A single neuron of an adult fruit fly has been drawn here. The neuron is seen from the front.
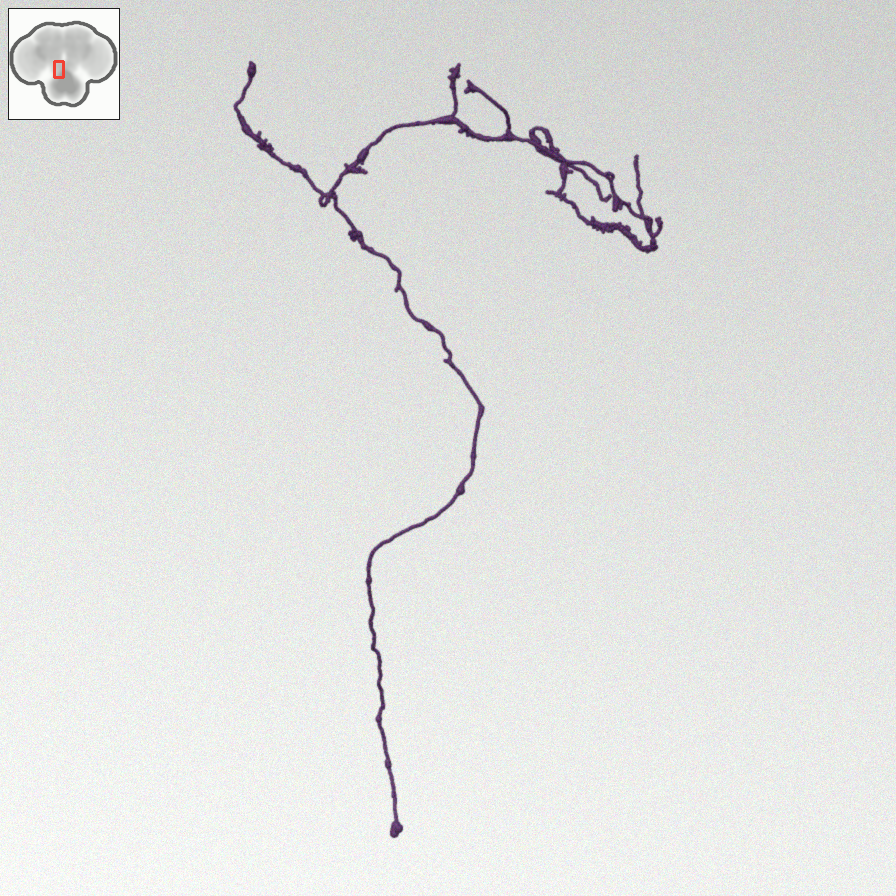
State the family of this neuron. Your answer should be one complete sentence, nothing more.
This neuron is within the family class gustatory.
